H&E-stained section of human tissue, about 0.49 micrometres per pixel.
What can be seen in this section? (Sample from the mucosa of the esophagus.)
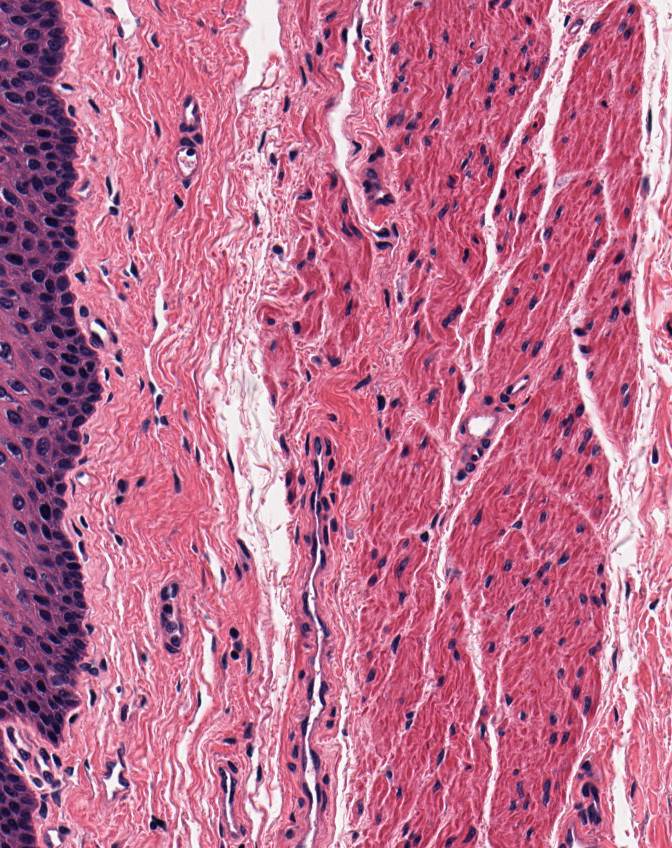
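At the left edge I see stratified epithelium, many layers of crowded nuclei. Where it borders the connective tissue, its cells have the darkest, most crowded nuclei. On the right, smooth muscle bundles run roughly from top to bottom of the field. Their cells show pink cytoplasm and elongated, cigar-shaped nuclei.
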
